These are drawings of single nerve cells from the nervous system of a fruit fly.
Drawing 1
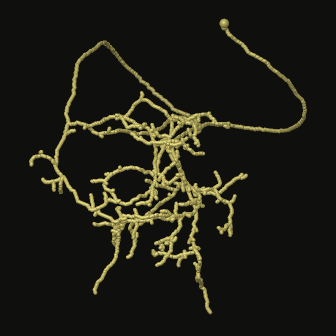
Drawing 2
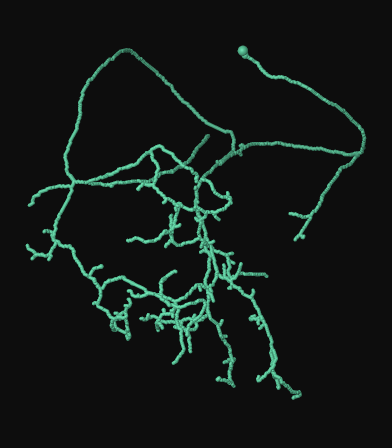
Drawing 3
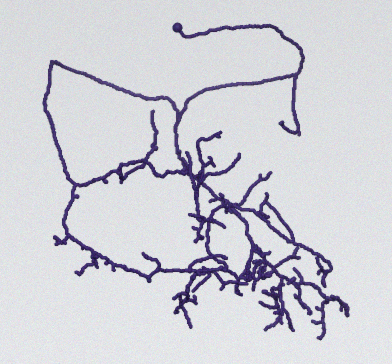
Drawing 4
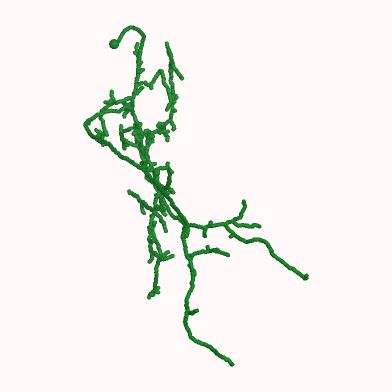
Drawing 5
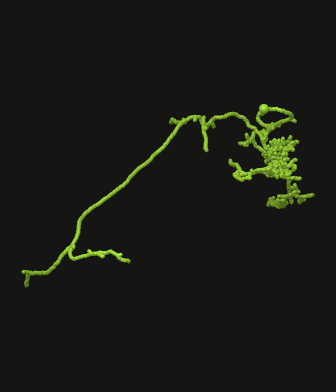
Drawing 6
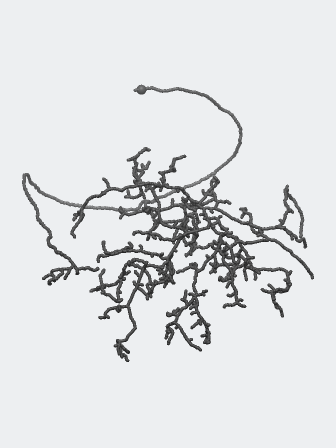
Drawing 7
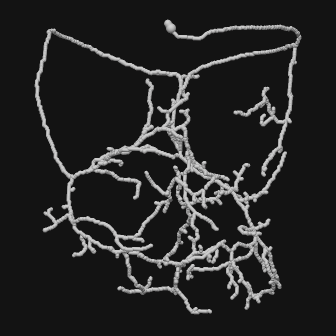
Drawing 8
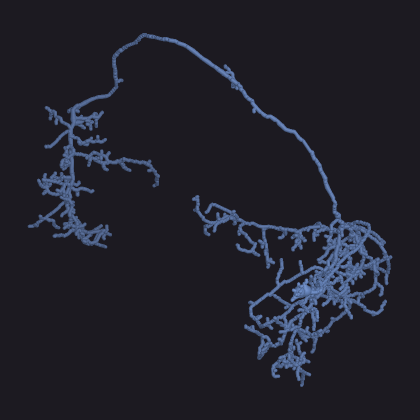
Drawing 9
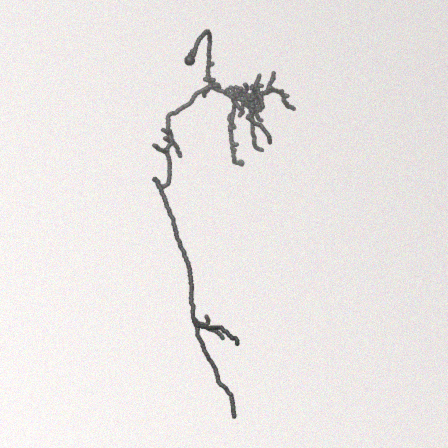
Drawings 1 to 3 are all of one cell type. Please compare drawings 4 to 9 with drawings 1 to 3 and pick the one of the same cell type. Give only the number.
7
